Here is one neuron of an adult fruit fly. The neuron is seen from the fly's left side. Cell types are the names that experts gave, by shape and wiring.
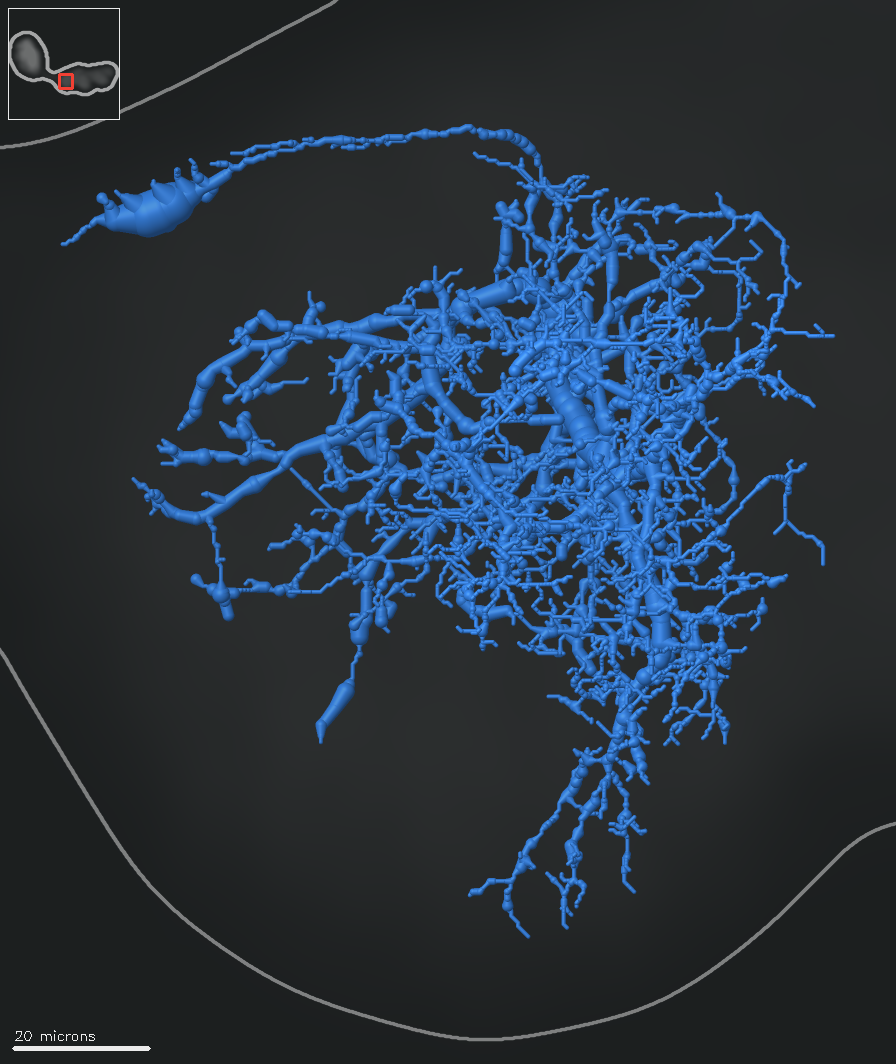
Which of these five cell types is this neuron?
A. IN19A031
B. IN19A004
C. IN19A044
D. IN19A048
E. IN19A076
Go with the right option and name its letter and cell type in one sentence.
Option B names IN19A004, the type of cell that the neuron is.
